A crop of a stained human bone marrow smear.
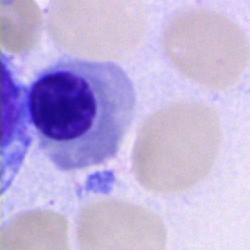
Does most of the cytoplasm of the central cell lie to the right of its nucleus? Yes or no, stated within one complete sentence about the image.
Yes, the nucleus is found toward the left, whether upper, middle or lower.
